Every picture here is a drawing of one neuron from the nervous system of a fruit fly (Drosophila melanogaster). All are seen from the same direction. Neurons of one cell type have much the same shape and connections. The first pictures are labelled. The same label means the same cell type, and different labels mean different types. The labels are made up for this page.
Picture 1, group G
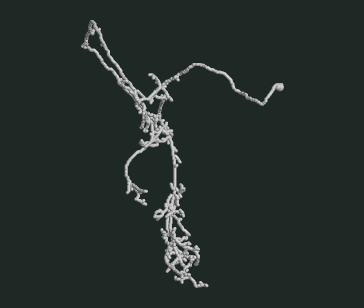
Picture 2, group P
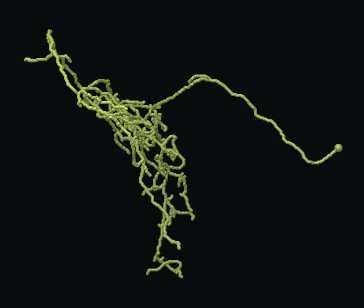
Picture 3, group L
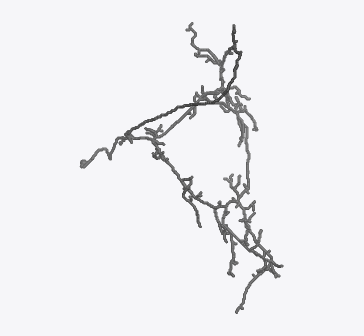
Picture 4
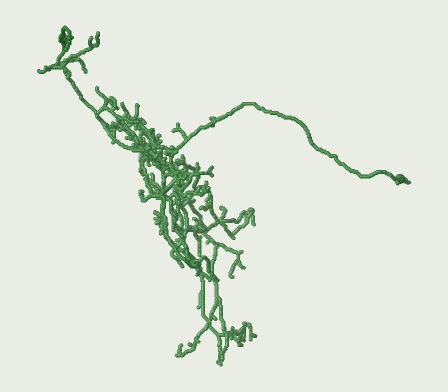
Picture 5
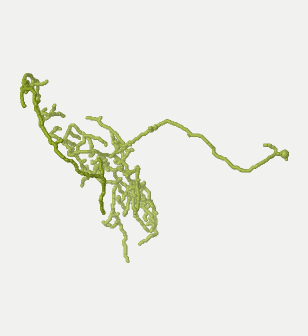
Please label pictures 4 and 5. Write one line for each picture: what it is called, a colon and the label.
4: group P
5: group P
